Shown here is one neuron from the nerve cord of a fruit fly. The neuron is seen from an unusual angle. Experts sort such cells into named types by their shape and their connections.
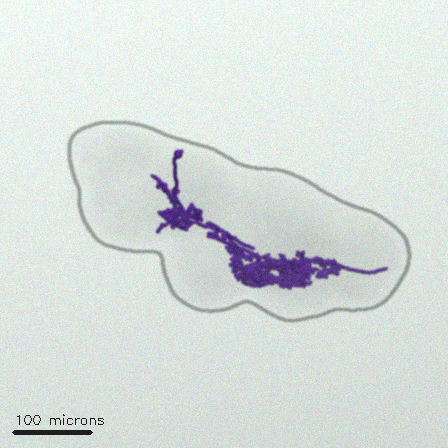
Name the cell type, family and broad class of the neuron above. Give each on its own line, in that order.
AN08B034
hemilineage 08B
ascending neuron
